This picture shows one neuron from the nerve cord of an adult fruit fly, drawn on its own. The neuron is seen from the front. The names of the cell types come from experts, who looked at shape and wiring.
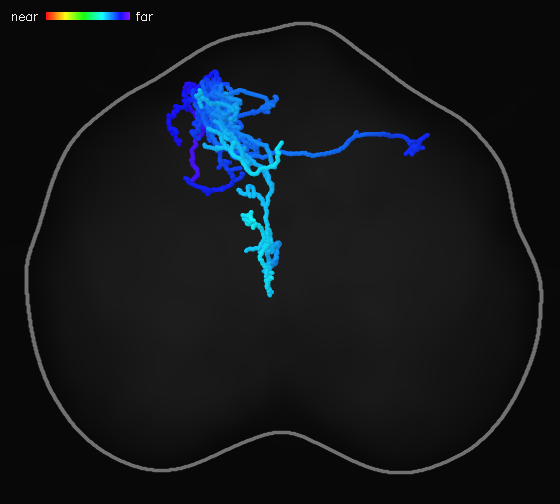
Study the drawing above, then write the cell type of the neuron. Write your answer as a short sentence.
The cell type is IN14A020.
